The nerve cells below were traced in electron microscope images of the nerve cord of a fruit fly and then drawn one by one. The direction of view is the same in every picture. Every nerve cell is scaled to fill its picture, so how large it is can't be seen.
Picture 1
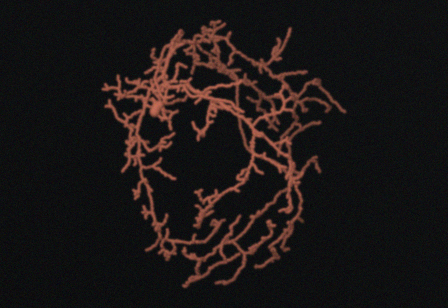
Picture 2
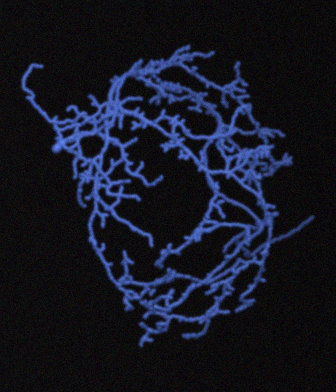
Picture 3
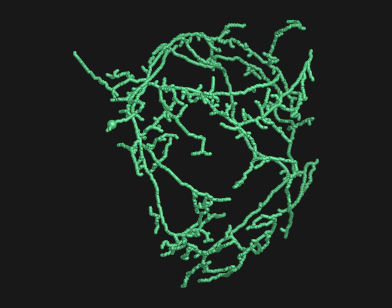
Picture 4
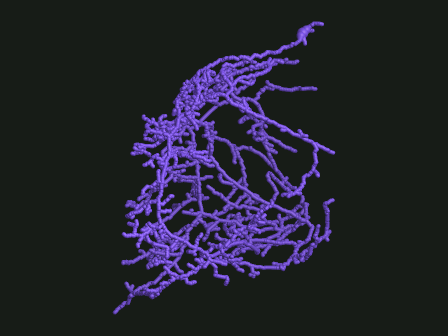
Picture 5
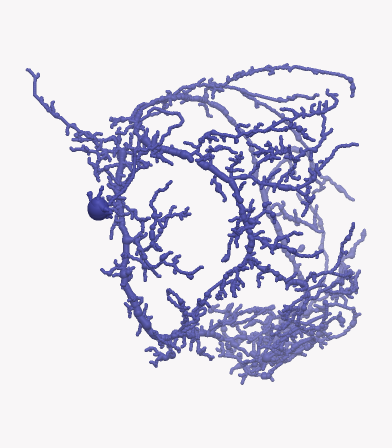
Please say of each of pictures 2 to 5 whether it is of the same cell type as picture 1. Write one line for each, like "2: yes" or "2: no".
2: yes
3: yes
4: no
5: no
